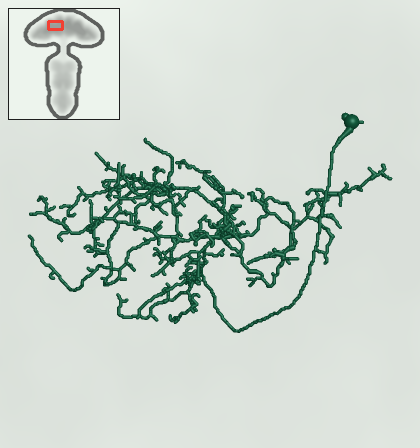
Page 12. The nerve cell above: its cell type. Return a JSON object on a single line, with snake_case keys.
{"cell_type": "SLP394"}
